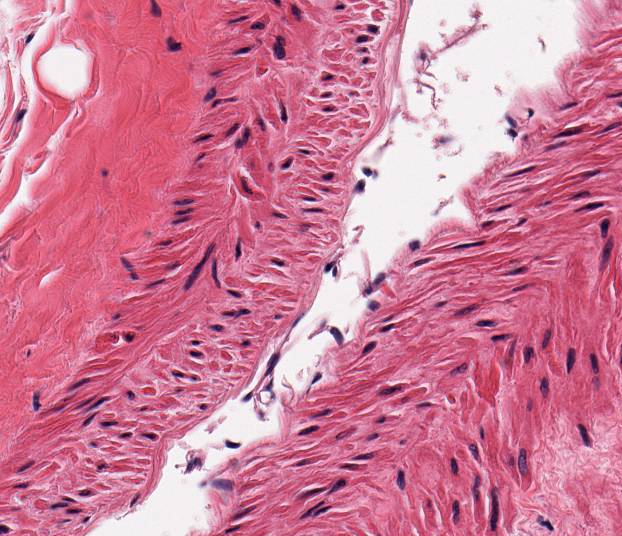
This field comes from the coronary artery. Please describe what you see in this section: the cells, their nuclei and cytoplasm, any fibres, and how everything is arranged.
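A narrow white cleft crosses the field diagonally, from top right towards bottom left. Spindle-shaped cells flank it on both sides, lying in bundles roughly parallel to it. Their nuclei are elongated, dark purple and cigar-shaped; their pink, finely fibrillar cytoplasm merges with that of neighbouring cells.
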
